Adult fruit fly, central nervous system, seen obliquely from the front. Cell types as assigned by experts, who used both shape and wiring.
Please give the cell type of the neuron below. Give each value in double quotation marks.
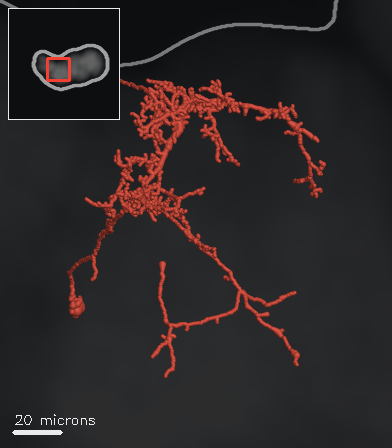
"vMS12_a"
